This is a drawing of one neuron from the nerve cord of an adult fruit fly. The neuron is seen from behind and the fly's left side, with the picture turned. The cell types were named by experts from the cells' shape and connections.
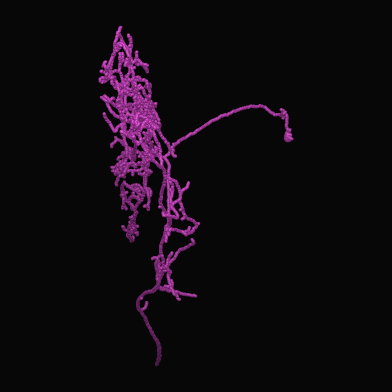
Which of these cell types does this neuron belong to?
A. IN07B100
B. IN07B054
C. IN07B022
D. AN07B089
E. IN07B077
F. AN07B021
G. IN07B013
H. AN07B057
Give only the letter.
F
